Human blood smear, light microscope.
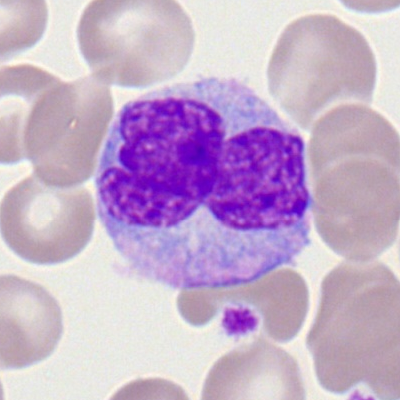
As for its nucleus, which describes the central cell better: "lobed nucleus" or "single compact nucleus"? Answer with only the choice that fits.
Lobed nucleus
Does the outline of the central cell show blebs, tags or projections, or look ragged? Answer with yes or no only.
Yes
